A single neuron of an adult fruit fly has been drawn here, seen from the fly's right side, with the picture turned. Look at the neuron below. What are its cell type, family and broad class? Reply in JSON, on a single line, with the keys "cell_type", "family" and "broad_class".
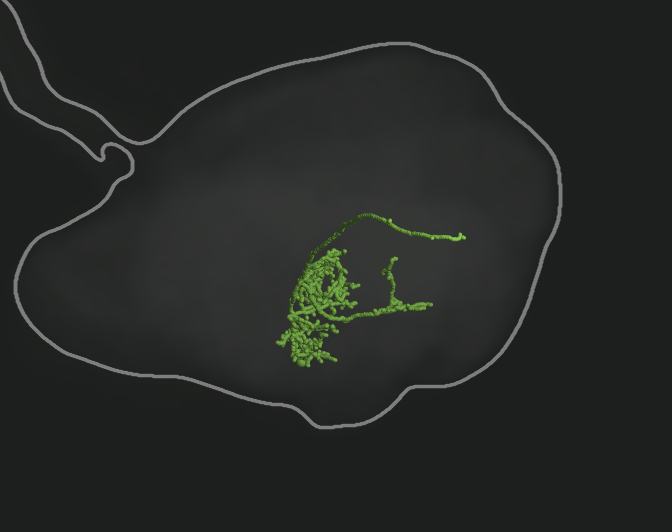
{"cell_type": "AVLP279", "family": "hemilineage VLPl&d1_lateral", "broad_class": "central-brain intrinsic neuron"}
